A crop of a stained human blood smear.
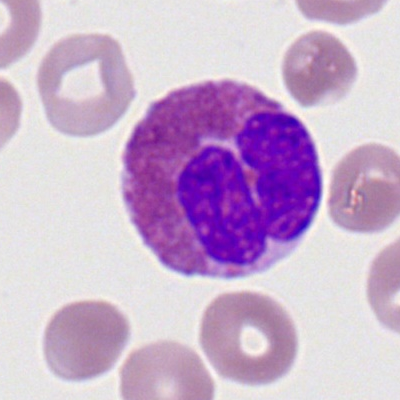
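Eosinophil, the one in the middle of the smear. Round outline, a nucleus divided into two lobes, and cytoplasm filled with coarse reddish-pink granules. No vacuoles in that cytoplasm, either.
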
